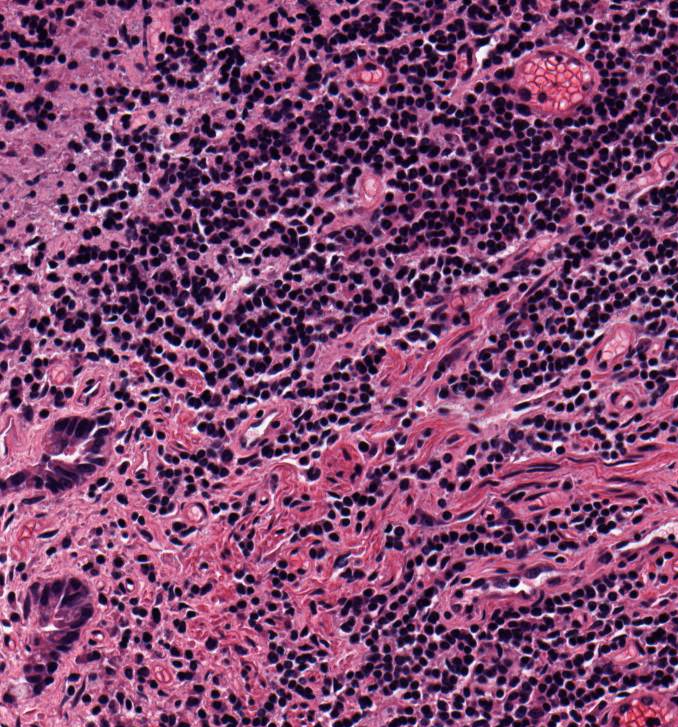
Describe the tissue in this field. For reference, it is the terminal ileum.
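The field consists largely of sheets of densely packed small lymphocytes. Their nuclei are small, round and dark, with very scant cytoplasm. Across the lower right part, pink wavy fibrous bundles run obliquely, rising toward the right. The upper left corner is paler pink and contains fewer lymphocytes than elsewhere in the field.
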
